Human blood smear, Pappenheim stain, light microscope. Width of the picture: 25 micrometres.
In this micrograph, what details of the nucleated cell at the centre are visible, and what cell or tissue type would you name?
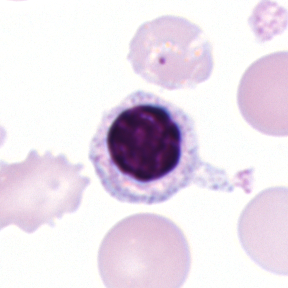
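Dense, dark purple chromatin lies in coarse clumps. The cytoplasm is pale greyish-blue and forms a rim much narrower than the nucleus. A thin cytoplasmic tail extends from the cell towards the lower right. The cell is a normoblast.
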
